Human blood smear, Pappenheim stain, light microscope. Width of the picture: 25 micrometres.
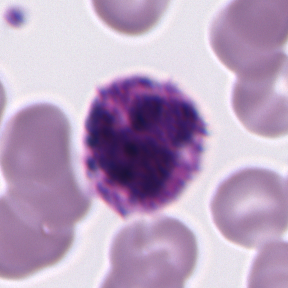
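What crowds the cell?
Coarse dark purple granules, lying over the nucleus so that its outline cannot be traced.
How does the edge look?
Ragged and speckled, from granules at the margin.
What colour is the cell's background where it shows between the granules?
Pinkish-lilac.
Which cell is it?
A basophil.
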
